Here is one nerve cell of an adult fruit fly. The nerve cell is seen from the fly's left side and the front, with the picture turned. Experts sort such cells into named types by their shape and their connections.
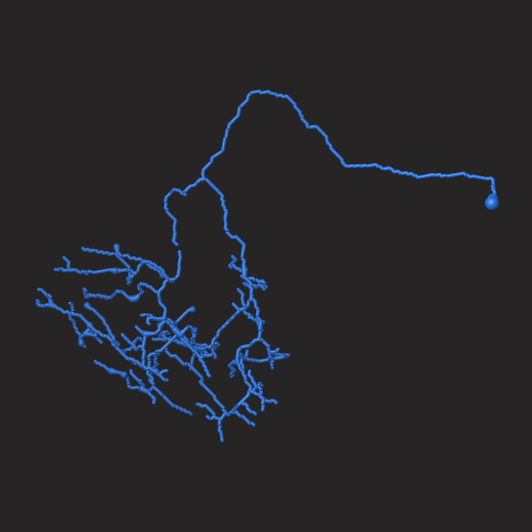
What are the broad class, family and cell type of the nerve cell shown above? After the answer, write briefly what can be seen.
Its broad class is optic-lobe intrinsic neuron. Its family is Li. The cell type is Li18b. The cell body can be seen on the right of the picture. The picture shows dozens of branch ends.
